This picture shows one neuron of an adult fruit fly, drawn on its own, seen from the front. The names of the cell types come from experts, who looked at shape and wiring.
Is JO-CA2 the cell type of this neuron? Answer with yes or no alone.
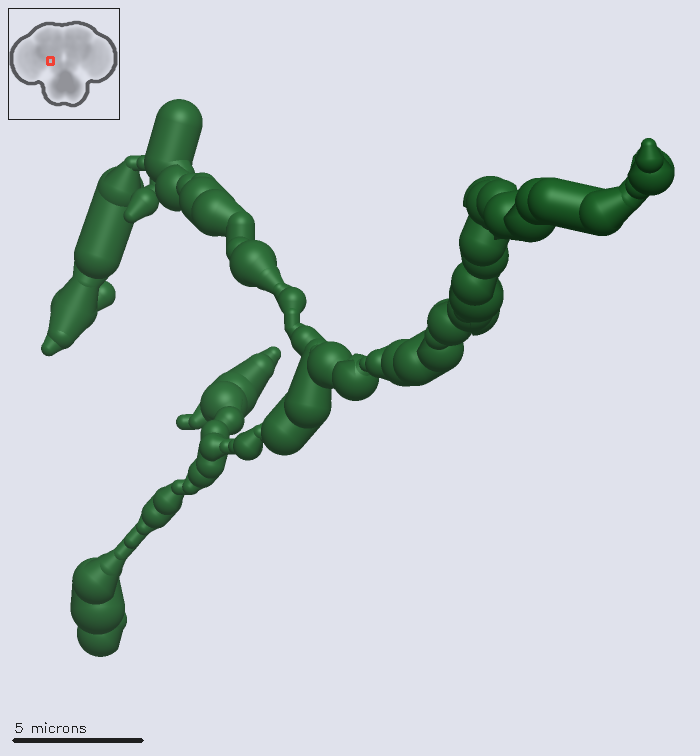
yes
